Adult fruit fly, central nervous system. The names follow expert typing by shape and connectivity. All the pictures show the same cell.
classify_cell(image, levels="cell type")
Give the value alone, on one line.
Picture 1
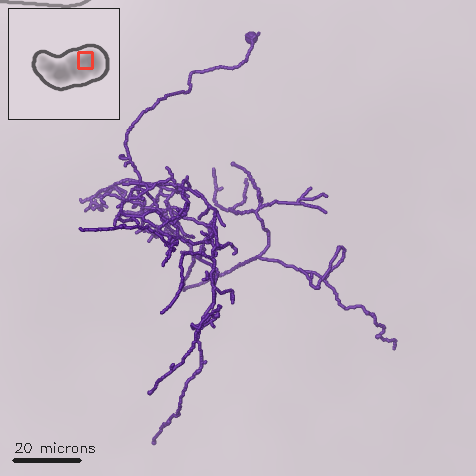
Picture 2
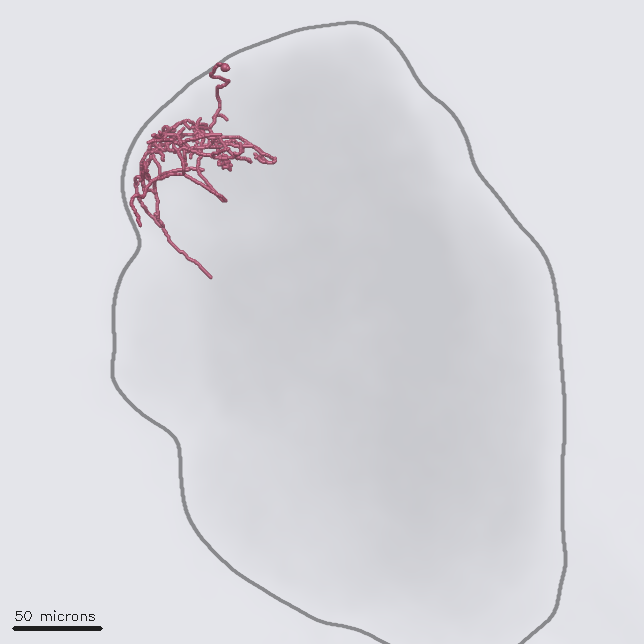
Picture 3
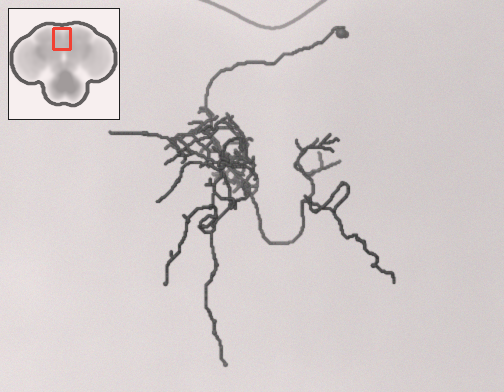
CB3574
